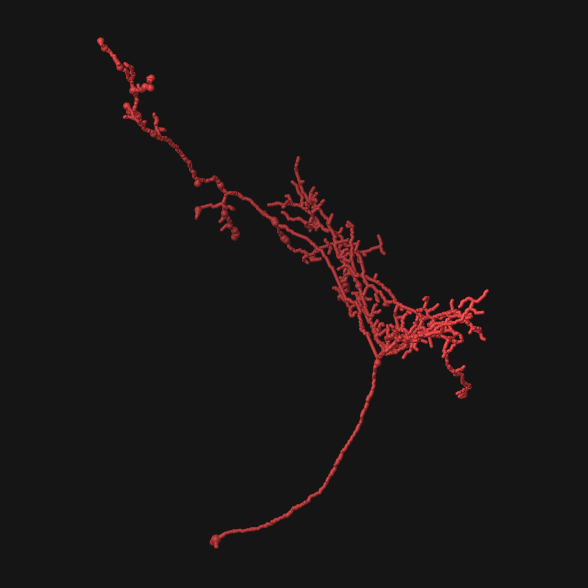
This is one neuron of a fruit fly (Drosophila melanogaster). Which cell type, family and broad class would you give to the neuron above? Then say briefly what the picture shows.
The cell type is WEDPN17_c. Its family is hemilineage LALa1_posterior. Its broad class is central-brain intrinsic neuron. The picture shows dozens of branch ends. In this view it is taller than it is wide.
